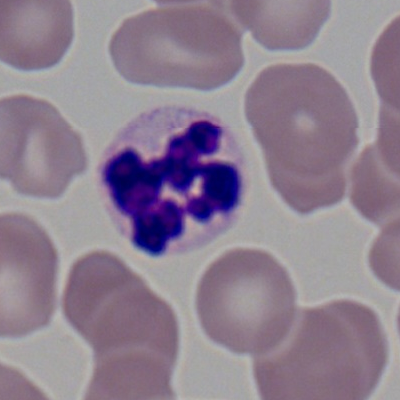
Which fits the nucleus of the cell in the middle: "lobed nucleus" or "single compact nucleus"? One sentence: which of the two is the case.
This cell has a nucleus made up of distinct lobes.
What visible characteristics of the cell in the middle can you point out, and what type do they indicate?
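Dense, clumped, deep purple chromatin is what I notice first. I look for nucleoli in the nucleus and find none. The cytoplasm holds only fine, faint granules, and I see no vacuoles in it. It is a segmented neutrophil, then.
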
